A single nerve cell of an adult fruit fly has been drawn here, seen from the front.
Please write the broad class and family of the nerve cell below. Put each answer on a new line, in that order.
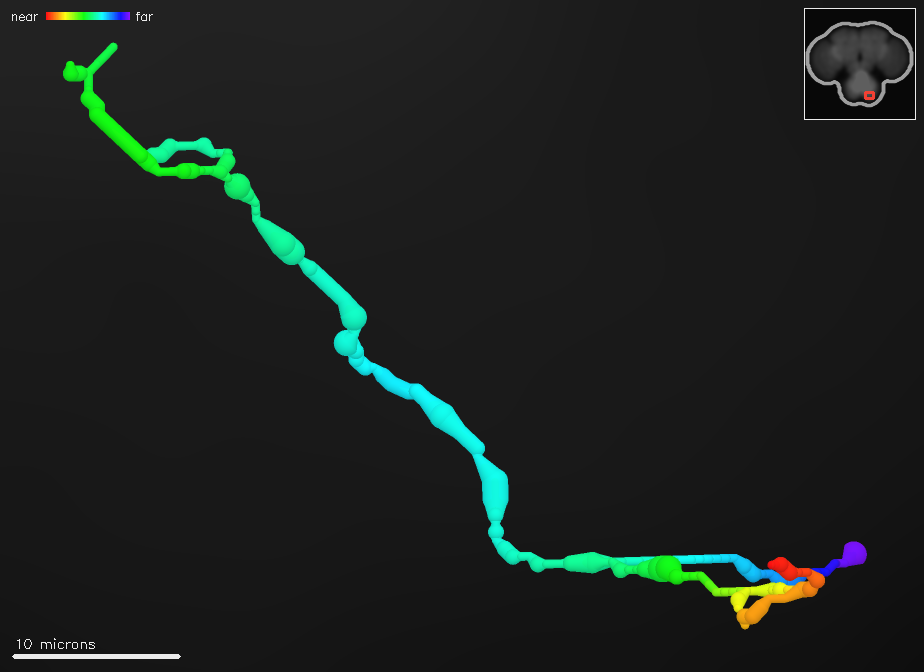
sensory neuron entering the nerve cord
class mechanosensory tactile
